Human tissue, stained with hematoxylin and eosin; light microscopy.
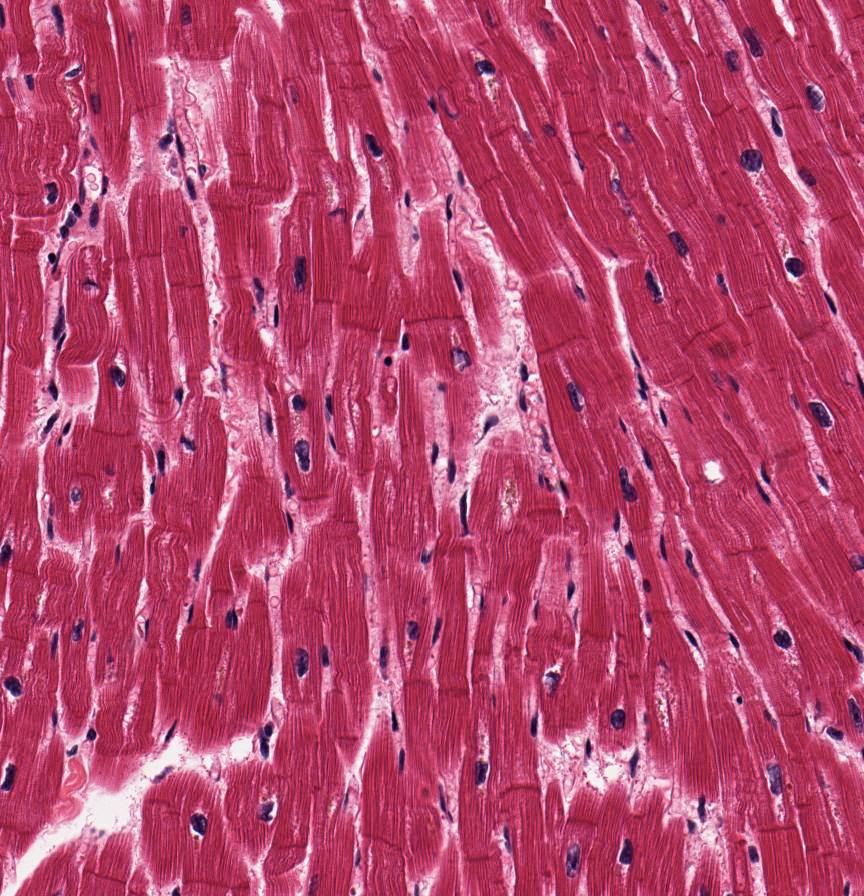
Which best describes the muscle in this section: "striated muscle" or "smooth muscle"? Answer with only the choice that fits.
Striated muscle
